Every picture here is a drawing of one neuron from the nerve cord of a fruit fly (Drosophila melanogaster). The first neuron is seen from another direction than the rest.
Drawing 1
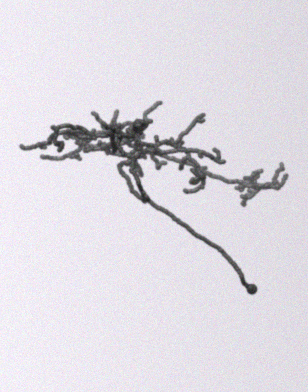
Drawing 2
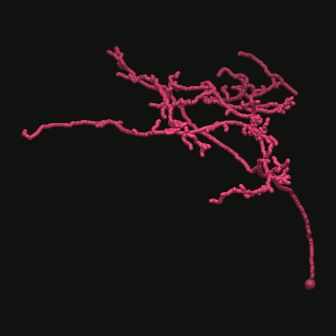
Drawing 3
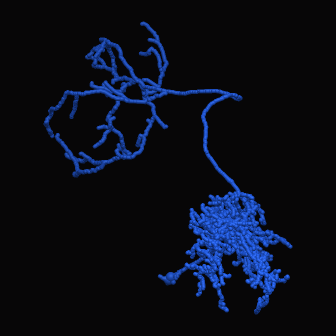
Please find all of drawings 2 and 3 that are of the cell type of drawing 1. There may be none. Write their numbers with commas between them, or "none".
2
